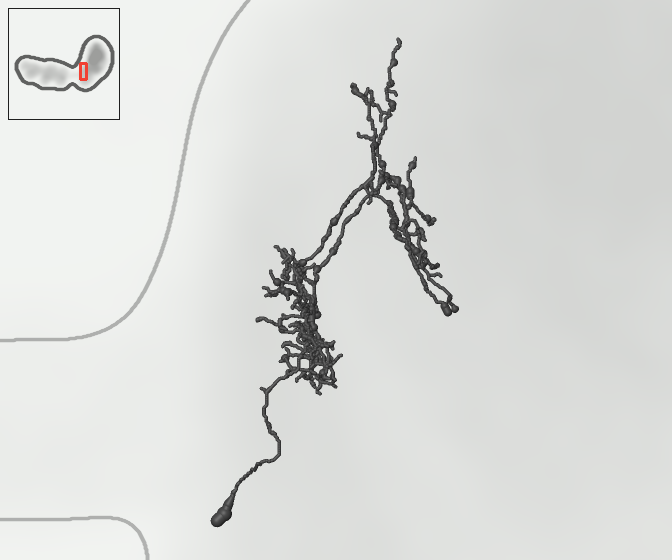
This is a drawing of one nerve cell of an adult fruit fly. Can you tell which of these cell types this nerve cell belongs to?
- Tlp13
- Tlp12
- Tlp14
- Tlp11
Tlp11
